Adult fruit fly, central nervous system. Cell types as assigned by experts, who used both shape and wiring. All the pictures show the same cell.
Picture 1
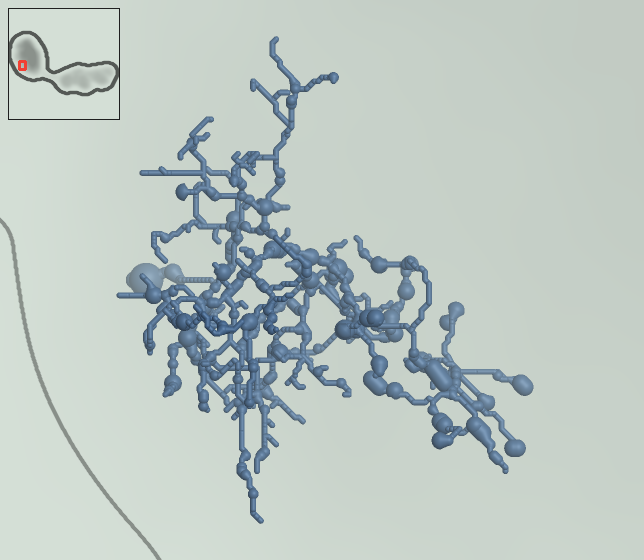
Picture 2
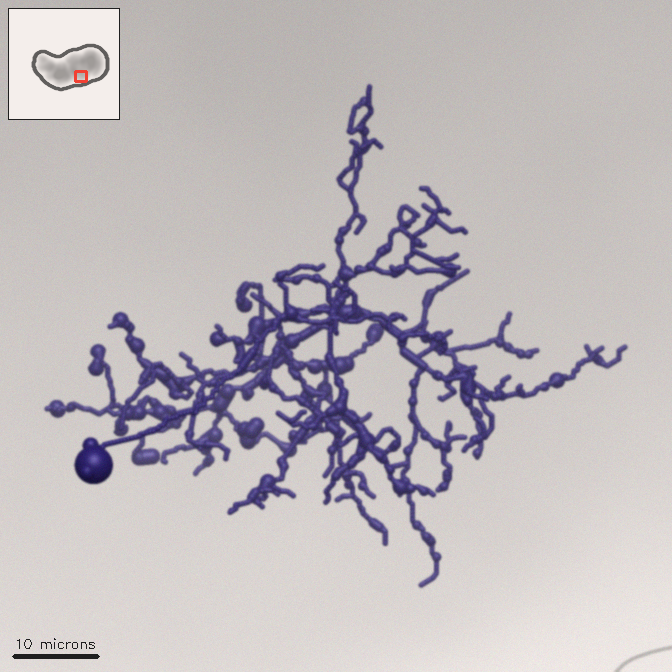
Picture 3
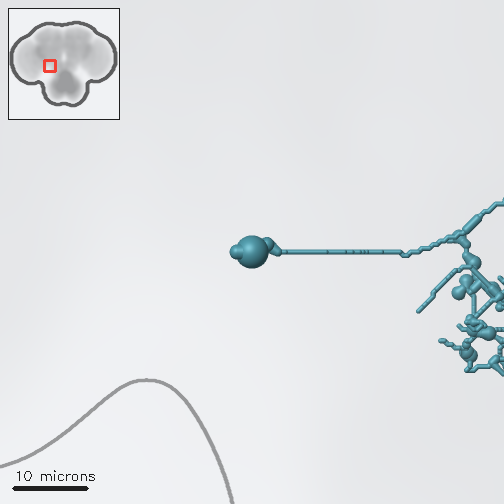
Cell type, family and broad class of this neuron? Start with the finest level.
GNG360; hemilineage TRdl_b; central-brain intrinsic neuron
